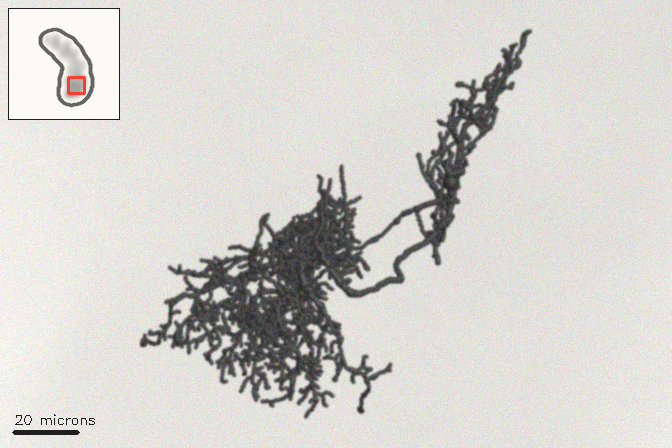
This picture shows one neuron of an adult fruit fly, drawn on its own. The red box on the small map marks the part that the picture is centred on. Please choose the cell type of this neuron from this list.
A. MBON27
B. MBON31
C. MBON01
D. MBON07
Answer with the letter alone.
B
